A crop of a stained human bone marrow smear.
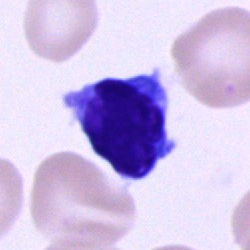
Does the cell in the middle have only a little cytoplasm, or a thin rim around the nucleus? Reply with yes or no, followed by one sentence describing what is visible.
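Yes. The nucleus fills most of the cell.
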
